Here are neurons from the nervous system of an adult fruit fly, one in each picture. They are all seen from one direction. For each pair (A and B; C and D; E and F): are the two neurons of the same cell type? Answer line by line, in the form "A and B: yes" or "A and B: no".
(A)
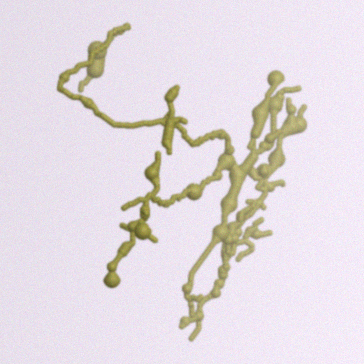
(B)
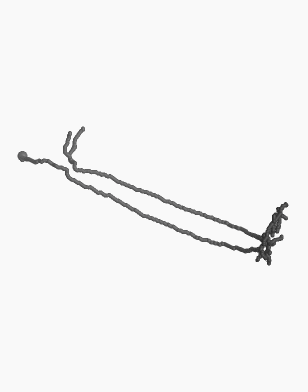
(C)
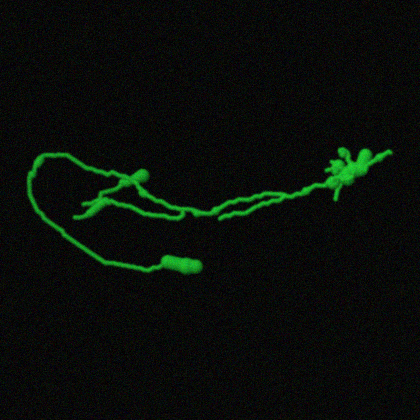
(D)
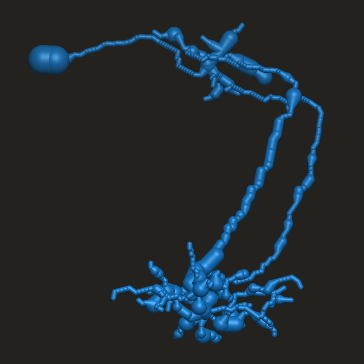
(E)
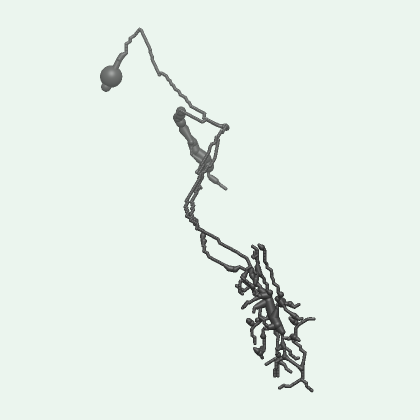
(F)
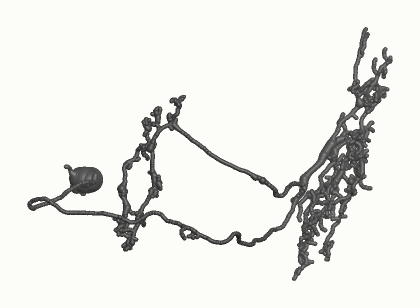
A and B: yes
C and D: no
E and F: yes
